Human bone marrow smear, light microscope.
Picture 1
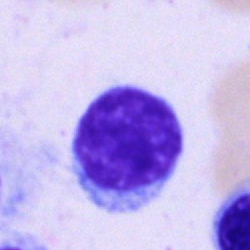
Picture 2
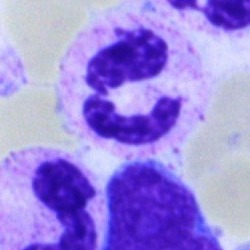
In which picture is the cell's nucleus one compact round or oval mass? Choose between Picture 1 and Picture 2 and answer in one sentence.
It is in picture 1 that the nucleus is one compact round or oval mass.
